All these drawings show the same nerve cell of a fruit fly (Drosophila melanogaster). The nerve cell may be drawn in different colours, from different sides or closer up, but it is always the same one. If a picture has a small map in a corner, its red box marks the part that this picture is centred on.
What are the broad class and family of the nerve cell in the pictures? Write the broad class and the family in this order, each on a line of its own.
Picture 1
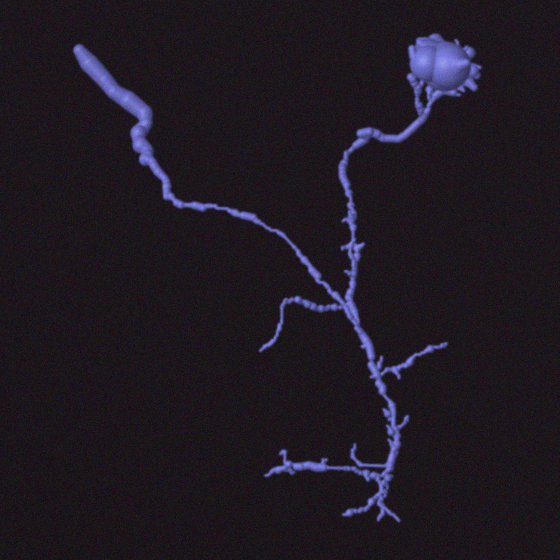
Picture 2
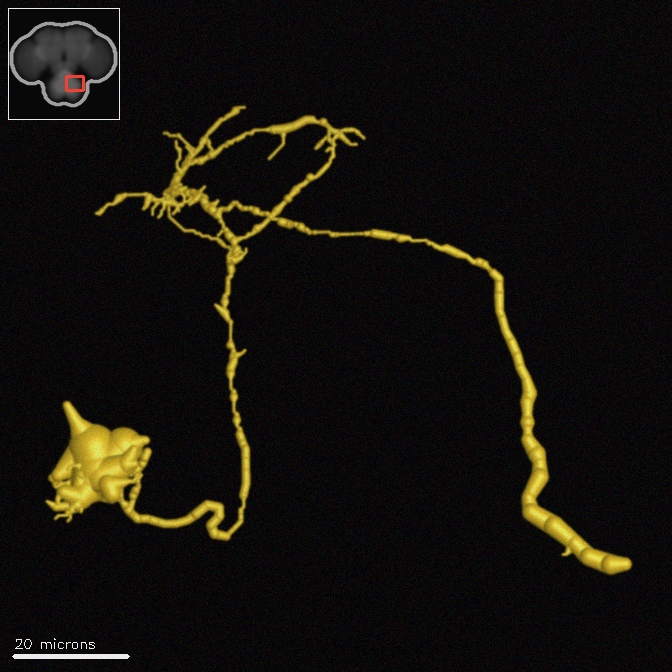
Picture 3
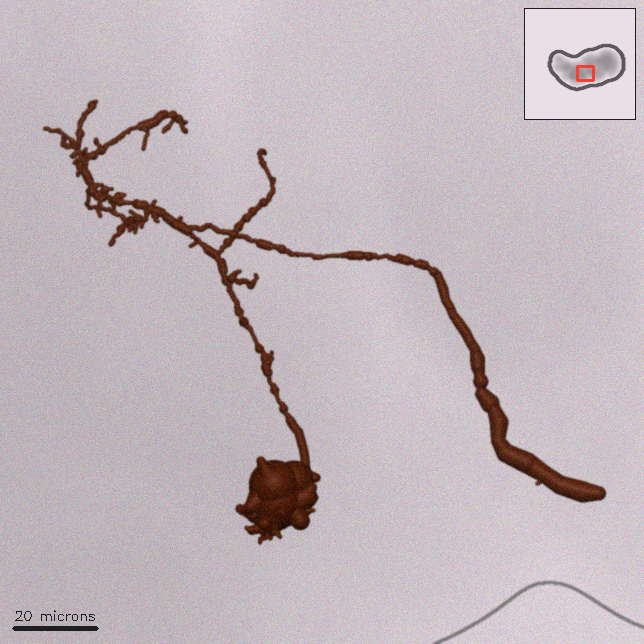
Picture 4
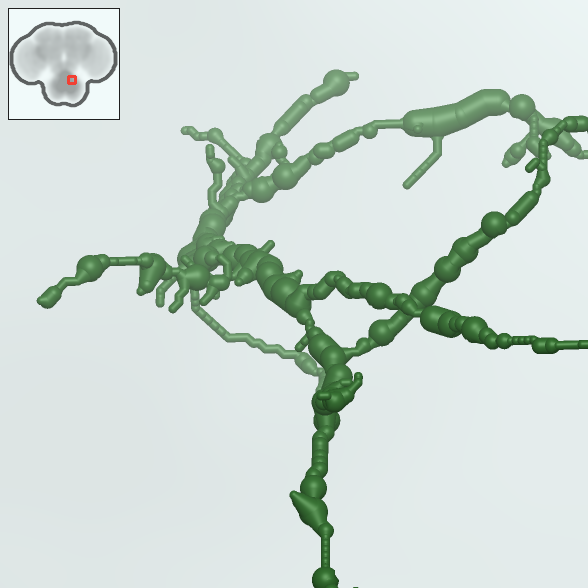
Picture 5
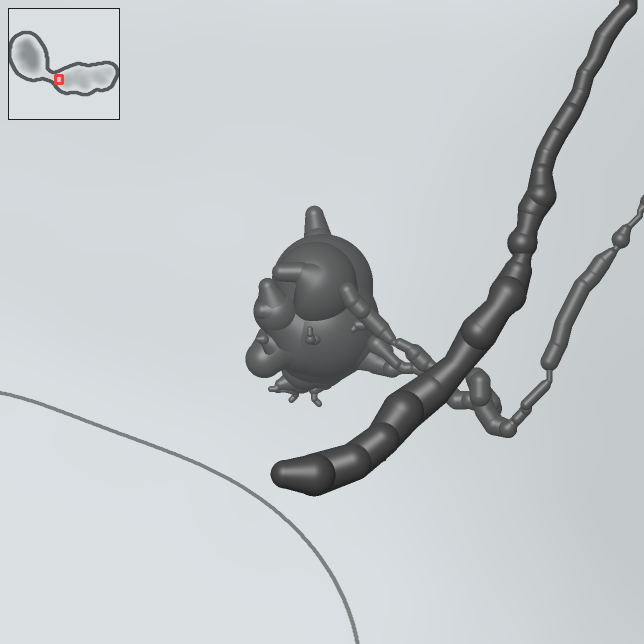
motor neuron of the nerve cord
hemilineage 16B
